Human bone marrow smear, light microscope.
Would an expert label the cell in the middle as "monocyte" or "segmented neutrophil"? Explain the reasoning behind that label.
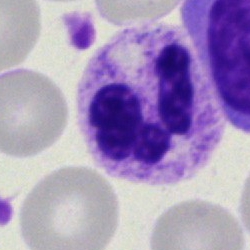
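This is a segmented neutrophil, not a monocyte. The deciding feature is the cytoplasm, which is plentiful and pale pinkish-lilac.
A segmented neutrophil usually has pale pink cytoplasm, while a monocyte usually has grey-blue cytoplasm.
The pinkish tint here sits with the former and not with the grey-blue of a monocyte. Beyond this, the cell has a round, smooth outline, the nuclear chromatin is dark and coarsely clumped, and fine purple granules are scattered through the cytoplasm.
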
